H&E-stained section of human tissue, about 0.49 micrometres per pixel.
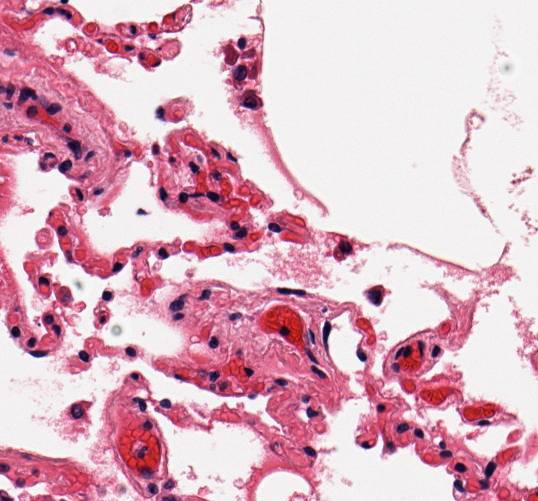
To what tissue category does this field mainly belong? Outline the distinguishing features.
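Let's name it first: alveolus. Follow the thin, branching pink septa and you will see them separating wide empty spaces, the largest in the upper right.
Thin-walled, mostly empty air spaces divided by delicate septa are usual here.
Near the bottom, just left of center, a rounded vessel is filled with red blood cells.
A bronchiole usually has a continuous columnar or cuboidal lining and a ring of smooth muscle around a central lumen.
Here, instead, the septa are lined by flattened cells with small dark nuclei.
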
